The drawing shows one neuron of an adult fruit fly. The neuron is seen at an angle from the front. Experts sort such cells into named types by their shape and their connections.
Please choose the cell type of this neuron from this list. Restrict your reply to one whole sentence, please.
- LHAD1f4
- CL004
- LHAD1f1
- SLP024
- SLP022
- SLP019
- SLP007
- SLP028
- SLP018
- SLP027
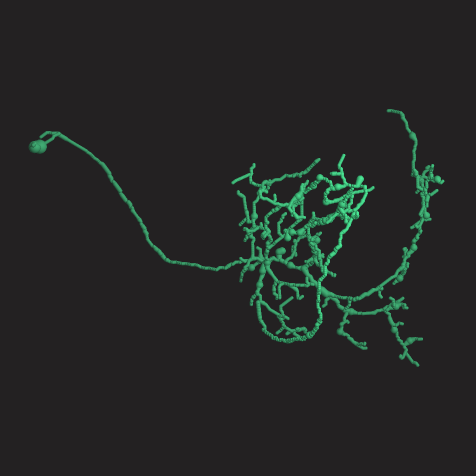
This neuron represents the cell type LHAD1f4.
